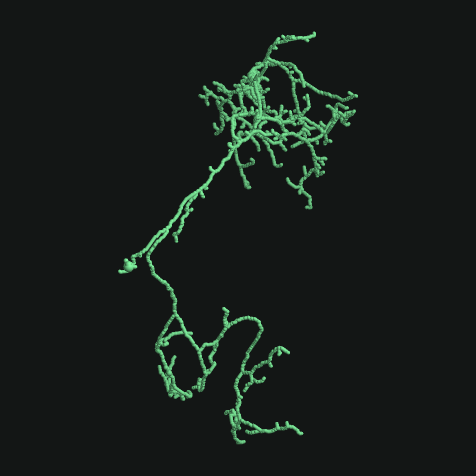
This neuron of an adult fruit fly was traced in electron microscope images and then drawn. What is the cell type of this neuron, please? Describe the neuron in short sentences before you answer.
The cell body is on the left of the picture. The picture shows dozens of branch ends. This is a central-brain intrinsic neuron. Its cell type is IB049.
